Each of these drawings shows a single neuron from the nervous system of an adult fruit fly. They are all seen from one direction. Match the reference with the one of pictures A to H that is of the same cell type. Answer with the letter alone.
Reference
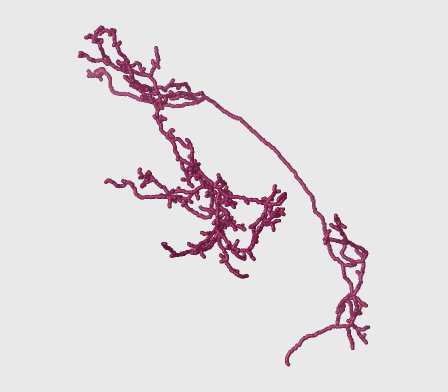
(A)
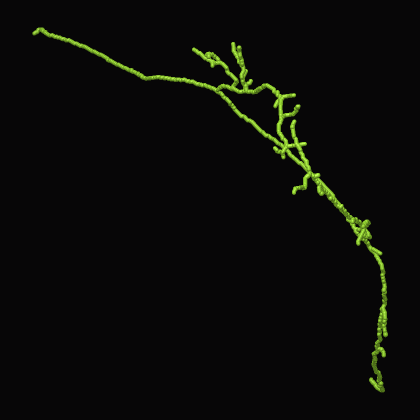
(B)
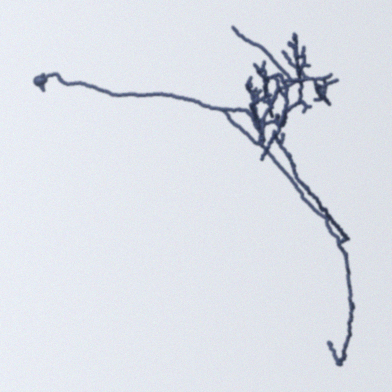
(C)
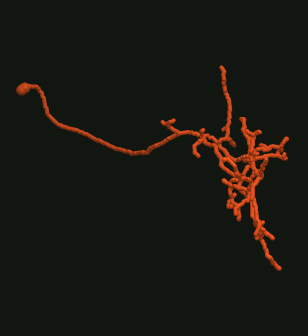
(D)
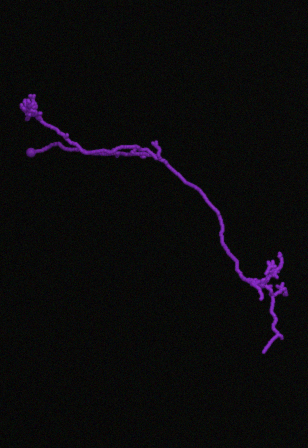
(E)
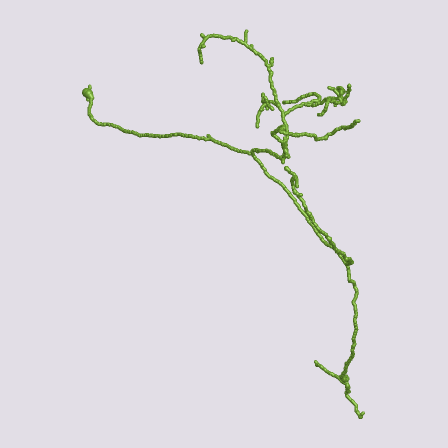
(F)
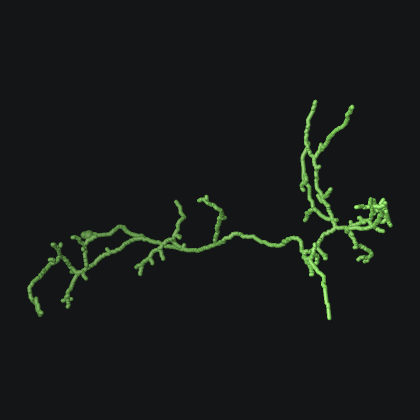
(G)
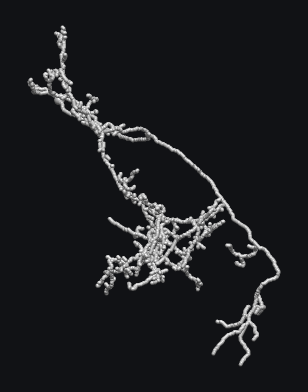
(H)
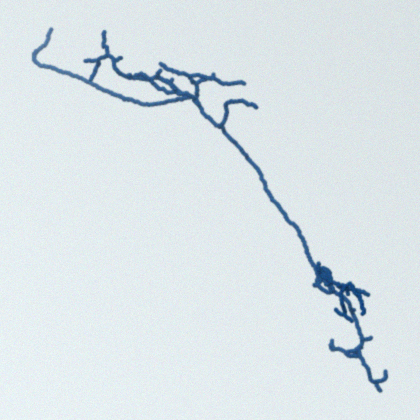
G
